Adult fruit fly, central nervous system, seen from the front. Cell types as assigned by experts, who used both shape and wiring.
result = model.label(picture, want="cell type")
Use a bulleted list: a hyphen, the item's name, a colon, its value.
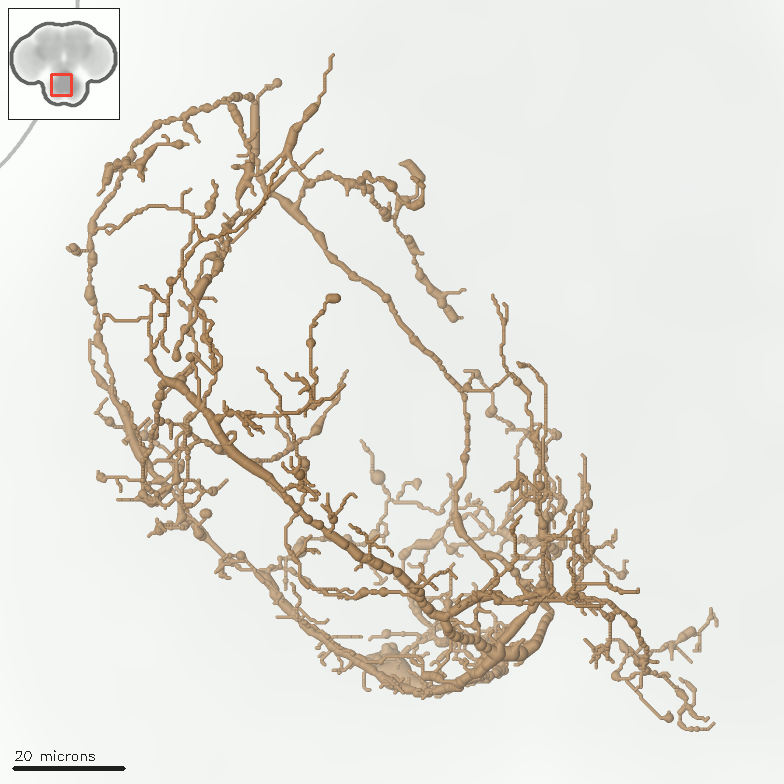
- cell type: IN04B005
